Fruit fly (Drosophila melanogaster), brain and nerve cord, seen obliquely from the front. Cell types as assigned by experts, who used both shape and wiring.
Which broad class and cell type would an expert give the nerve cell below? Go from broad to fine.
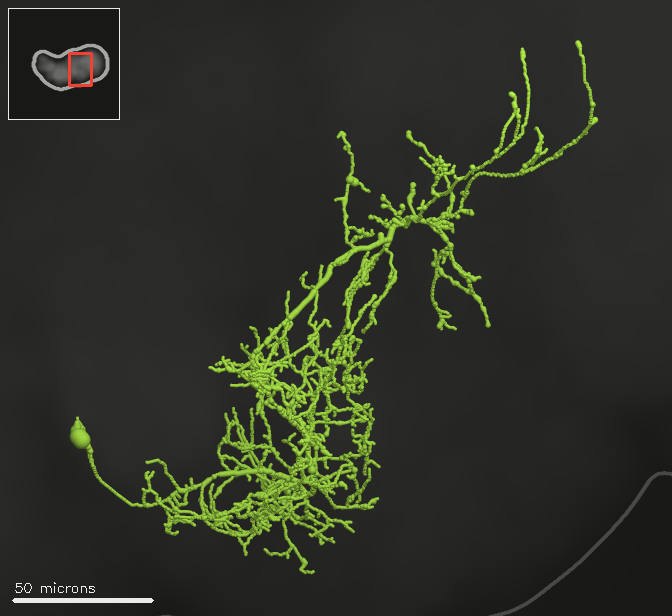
central-brain intrinsic neuron; GNG304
